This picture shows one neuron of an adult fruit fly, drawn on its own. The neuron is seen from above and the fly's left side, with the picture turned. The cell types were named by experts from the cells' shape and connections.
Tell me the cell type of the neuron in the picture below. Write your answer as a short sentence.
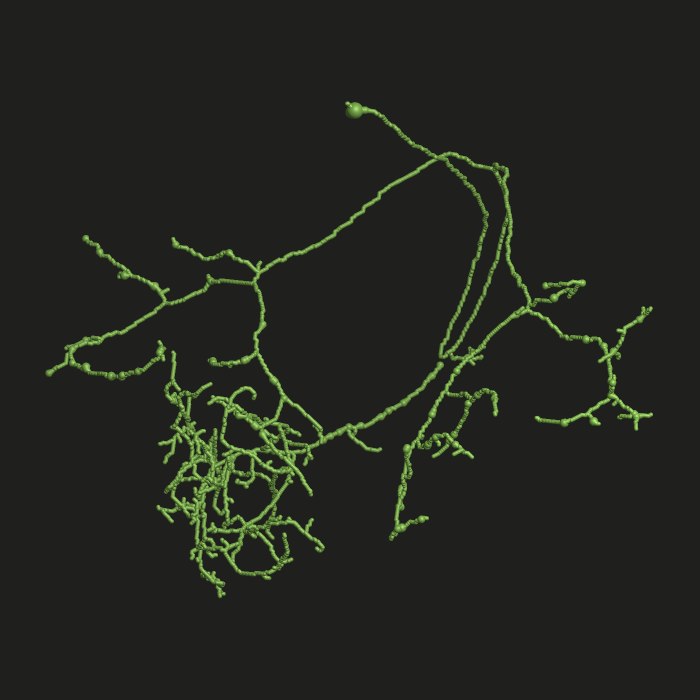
The cell type is SMP476.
